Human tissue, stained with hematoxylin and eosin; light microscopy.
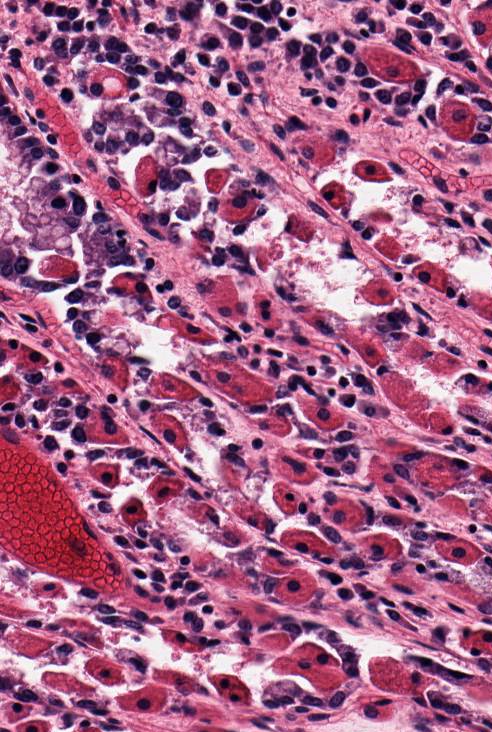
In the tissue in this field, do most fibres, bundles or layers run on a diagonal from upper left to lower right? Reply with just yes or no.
Yes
